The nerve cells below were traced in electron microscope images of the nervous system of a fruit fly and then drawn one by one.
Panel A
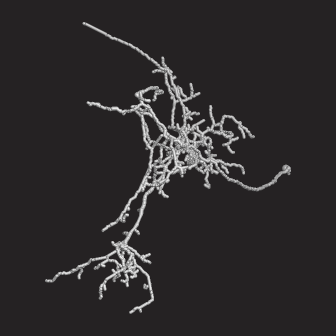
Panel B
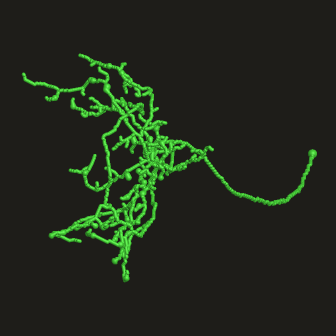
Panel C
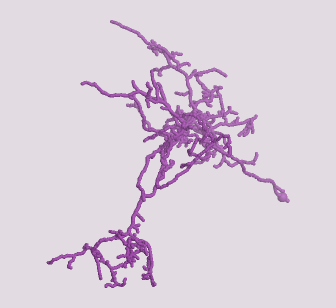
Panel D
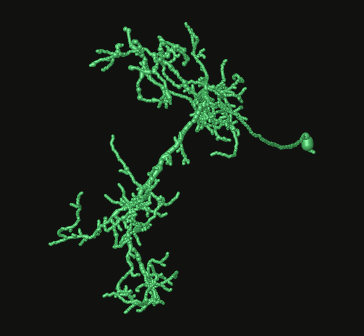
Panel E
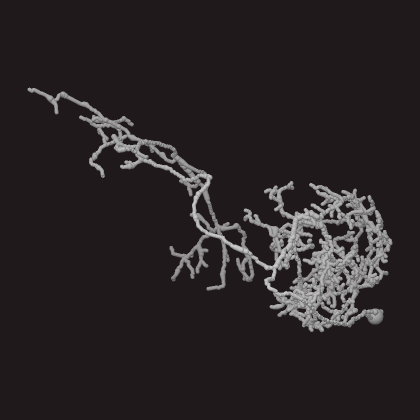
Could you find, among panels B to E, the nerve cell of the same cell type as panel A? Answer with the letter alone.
C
